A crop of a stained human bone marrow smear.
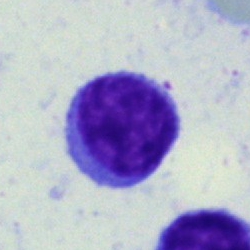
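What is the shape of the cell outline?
Roughly round.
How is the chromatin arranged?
Dense and coarsely clumped.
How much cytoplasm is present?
Only a thin rim around the nucleus, widest on the lower left side of the cell.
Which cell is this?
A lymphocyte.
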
